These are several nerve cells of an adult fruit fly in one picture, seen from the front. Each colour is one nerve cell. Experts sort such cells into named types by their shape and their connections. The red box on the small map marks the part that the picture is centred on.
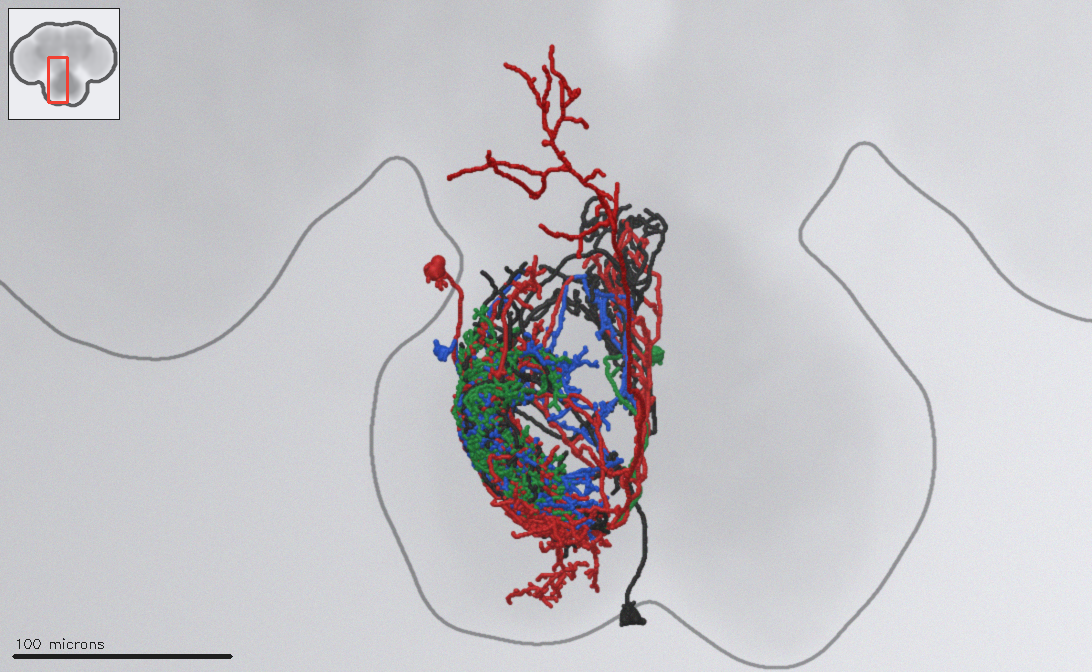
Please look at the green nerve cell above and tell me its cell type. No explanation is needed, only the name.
INXXX044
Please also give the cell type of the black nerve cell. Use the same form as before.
IN12A005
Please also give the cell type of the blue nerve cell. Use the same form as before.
IN17A023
